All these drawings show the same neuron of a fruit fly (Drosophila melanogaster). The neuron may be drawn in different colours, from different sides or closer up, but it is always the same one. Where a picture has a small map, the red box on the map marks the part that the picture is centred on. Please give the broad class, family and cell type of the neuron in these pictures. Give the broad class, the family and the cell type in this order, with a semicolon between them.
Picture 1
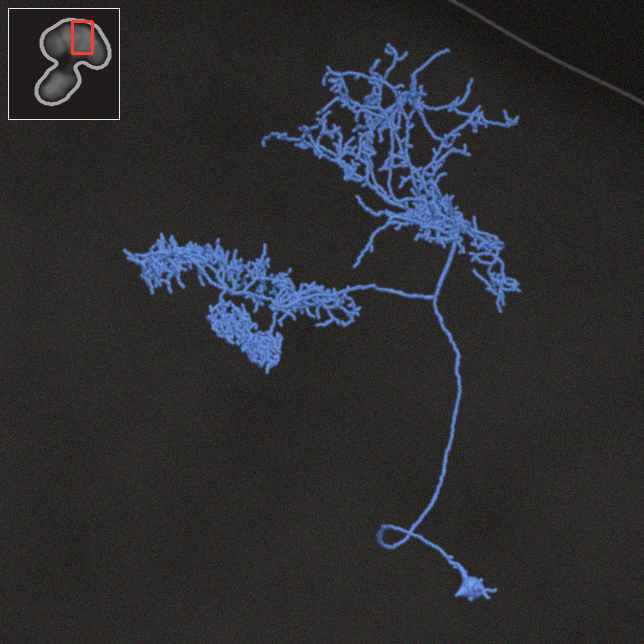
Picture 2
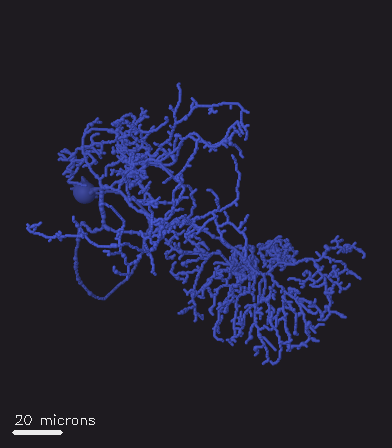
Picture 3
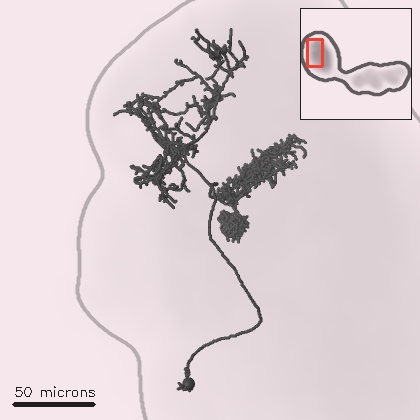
central-brain intrinsic neuron; hemilineage LALv1_dorsal; FB4C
